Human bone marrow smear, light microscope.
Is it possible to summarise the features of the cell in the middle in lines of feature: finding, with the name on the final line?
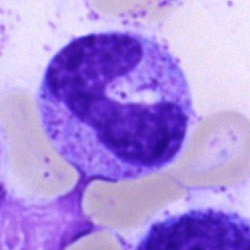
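Outline: round, smooth
Nucleus: bent into a C-shape around a pale central area
Nucleoli: none visible
Granules: small, purple, scattered through cytoplasm
Name: band neutrophil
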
